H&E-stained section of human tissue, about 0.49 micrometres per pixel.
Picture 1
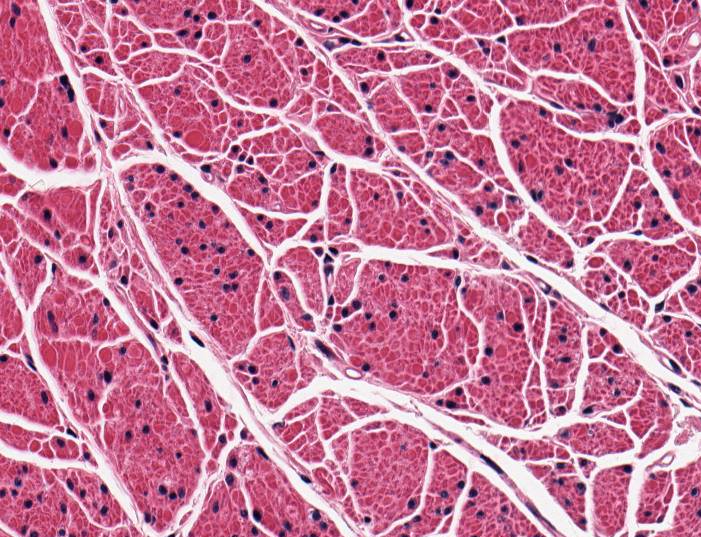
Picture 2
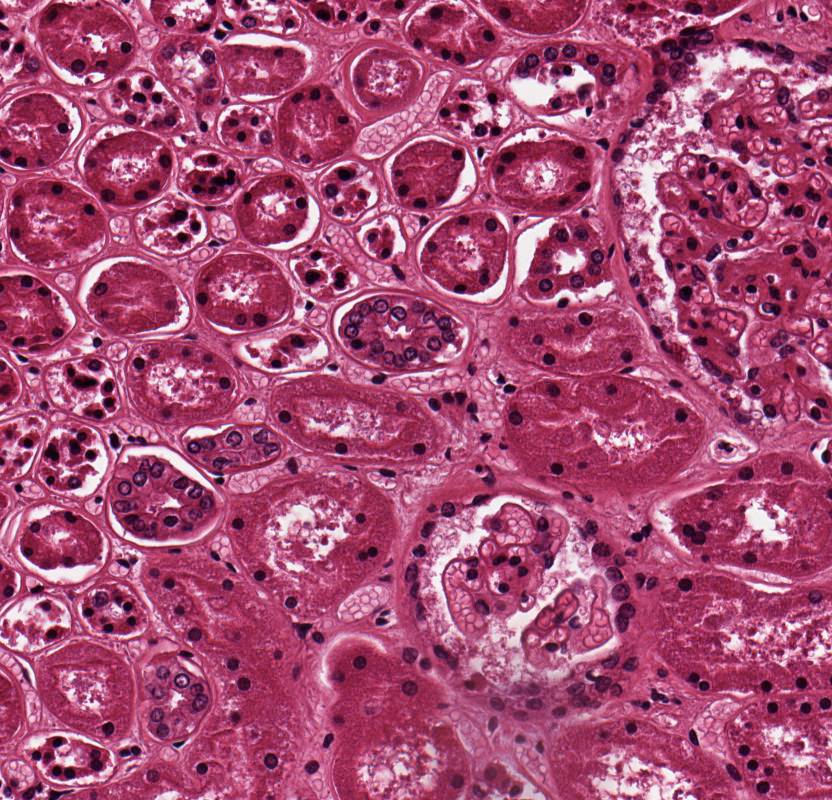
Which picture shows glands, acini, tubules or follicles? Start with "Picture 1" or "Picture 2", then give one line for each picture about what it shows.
Picture 2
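What picture 1 shows: No epithelium or glands are present anywhere in the field.
What picture 2 shows: In the left half of the field the tubules are cut mostly in round cross-section and packed closely together.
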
